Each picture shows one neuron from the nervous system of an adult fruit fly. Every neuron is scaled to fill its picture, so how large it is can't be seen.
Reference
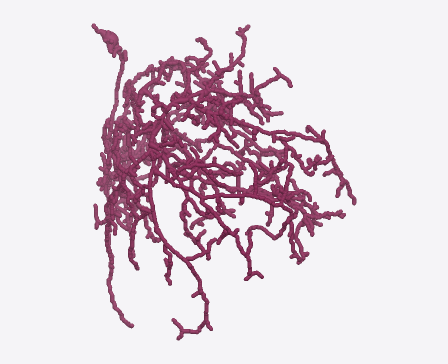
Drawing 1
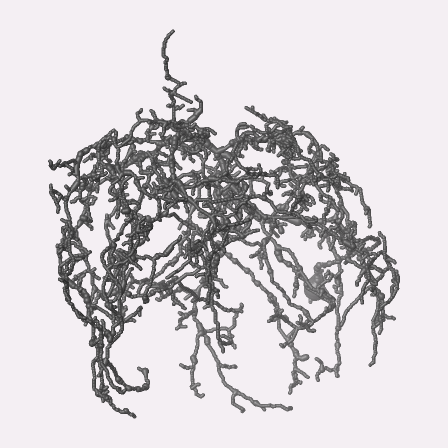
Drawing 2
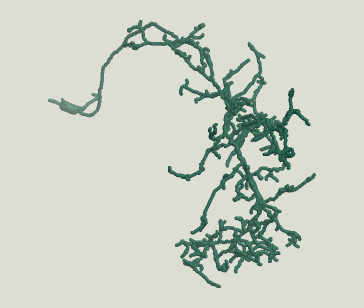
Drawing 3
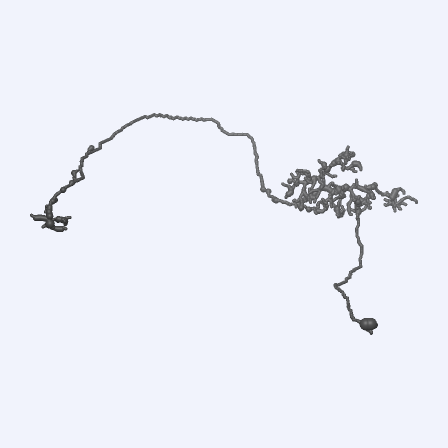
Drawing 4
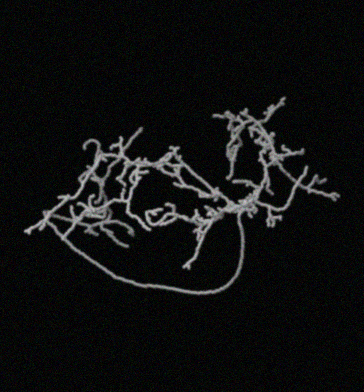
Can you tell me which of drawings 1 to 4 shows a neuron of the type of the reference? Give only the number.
1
